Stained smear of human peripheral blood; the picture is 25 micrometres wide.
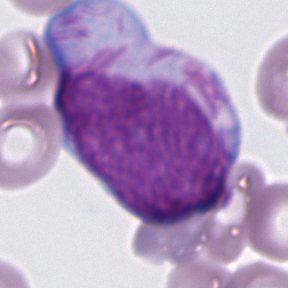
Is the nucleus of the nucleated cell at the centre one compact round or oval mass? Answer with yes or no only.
Yes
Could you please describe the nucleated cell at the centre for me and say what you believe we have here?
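Chromatin in the central nucleated cell is fine and evenly spread, with no coarse dark clumps. At the top of the cell, faint pinkish thin linear streaks lie in the pale cytoplasm. No vacuoles appear in the cytoplasm. Along the lower left edge runs a narrow darker blue rim. This is an atypical promyelocyte.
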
